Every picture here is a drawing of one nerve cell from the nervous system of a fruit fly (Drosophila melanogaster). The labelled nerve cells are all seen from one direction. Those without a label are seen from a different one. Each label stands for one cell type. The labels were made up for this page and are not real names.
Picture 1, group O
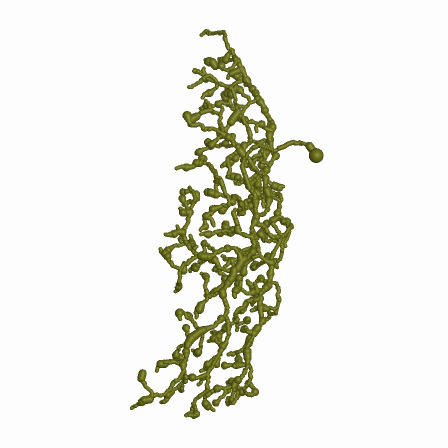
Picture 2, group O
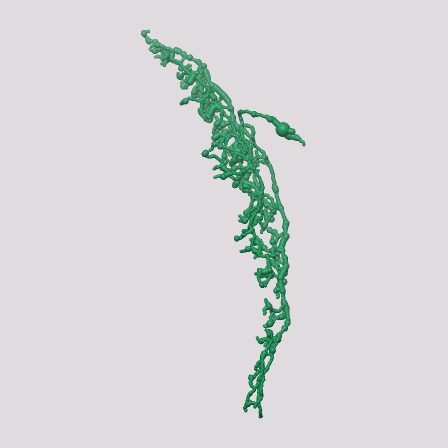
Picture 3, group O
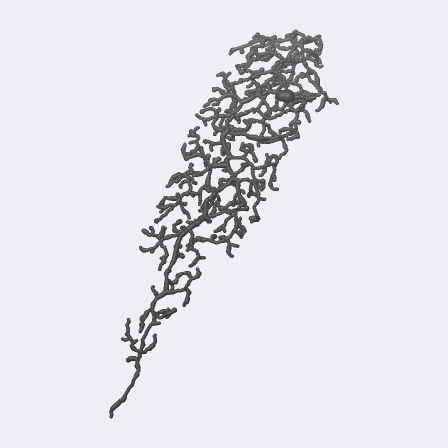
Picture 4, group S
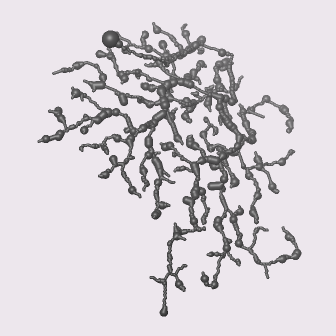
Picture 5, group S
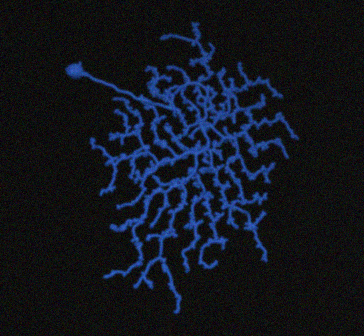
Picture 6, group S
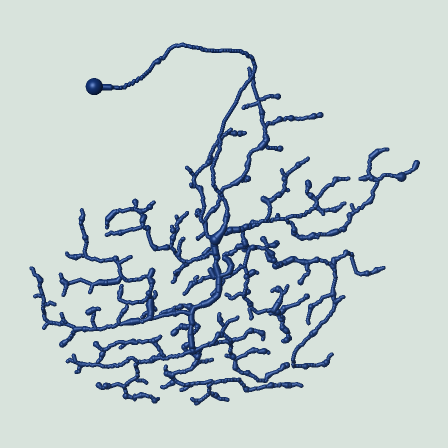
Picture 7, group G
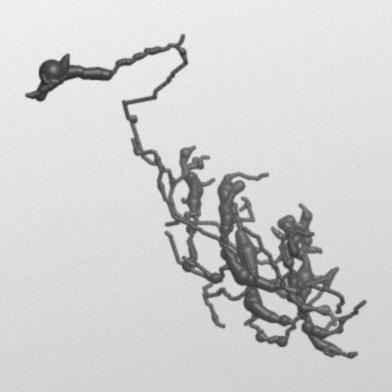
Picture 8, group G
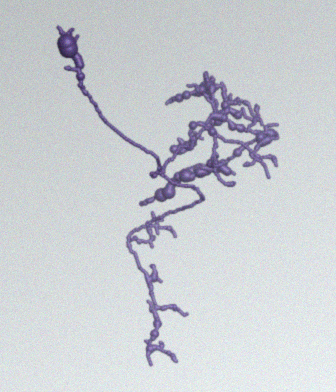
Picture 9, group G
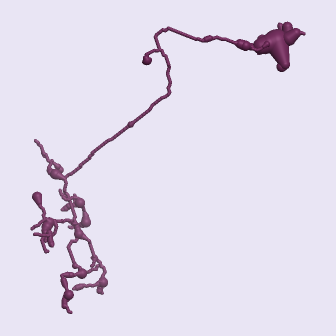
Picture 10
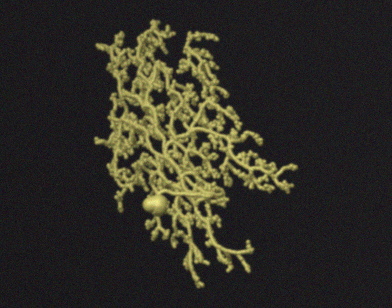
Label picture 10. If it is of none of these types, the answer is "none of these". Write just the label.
group O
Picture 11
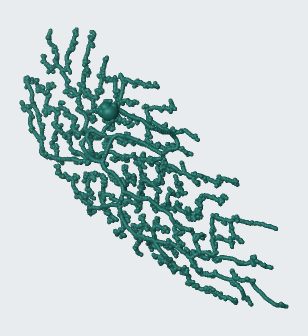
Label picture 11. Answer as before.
group S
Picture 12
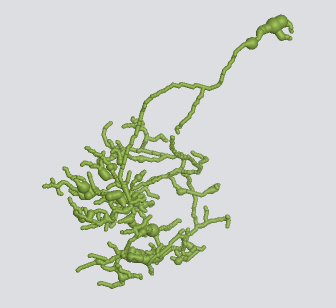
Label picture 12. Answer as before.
group G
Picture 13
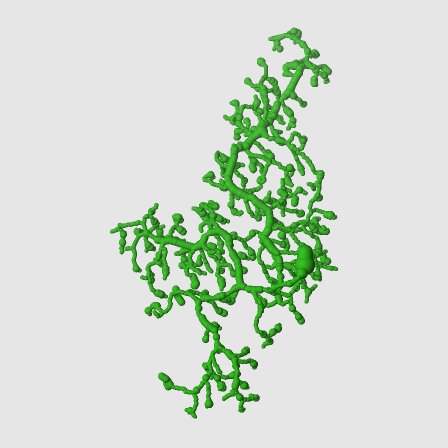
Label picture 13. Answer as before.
group O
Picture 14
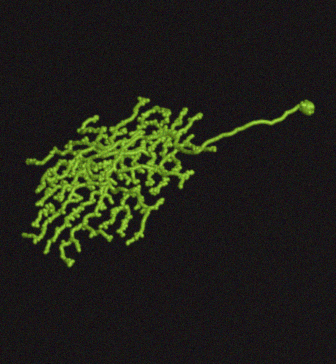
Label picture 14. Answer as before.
group S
